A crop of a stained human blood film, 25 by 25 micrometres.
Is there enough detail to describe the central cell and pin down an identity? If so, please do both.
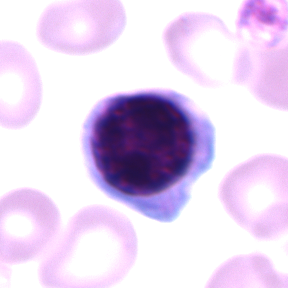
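The cell measures about 12 micrometres across. Its nucleus is round in outline, about 9 micrometres across, and occupies about 60% of the cell's area. The nucleus lies off-centre, toward the upper left of the cell. Its chromatin is dark purple and coarsely clumped. The cytoplasm is pale blue and forms a narrow rim, broadest at the lower right. This cell is a normoblast.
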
